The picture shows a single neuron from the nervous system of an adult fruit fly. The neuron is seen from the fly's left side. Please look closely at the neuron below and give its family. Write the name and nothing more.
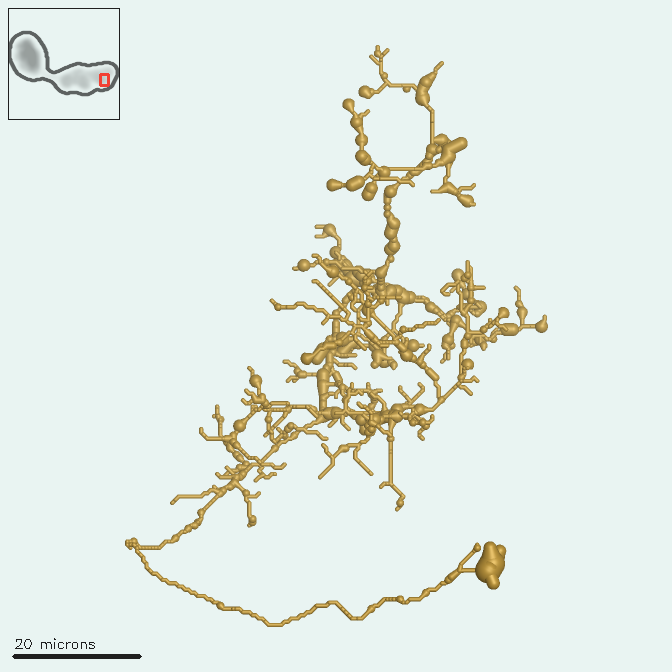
hemilineage 13B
